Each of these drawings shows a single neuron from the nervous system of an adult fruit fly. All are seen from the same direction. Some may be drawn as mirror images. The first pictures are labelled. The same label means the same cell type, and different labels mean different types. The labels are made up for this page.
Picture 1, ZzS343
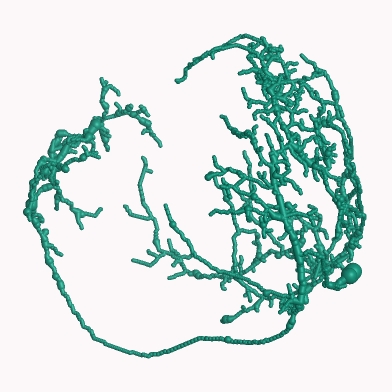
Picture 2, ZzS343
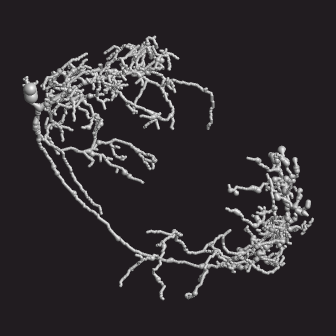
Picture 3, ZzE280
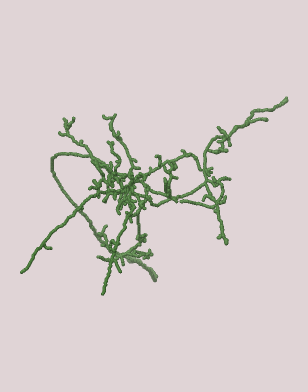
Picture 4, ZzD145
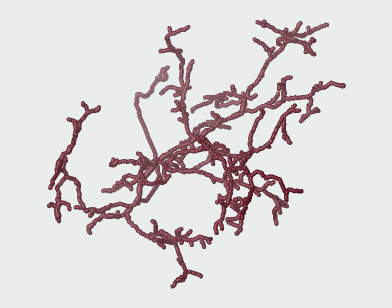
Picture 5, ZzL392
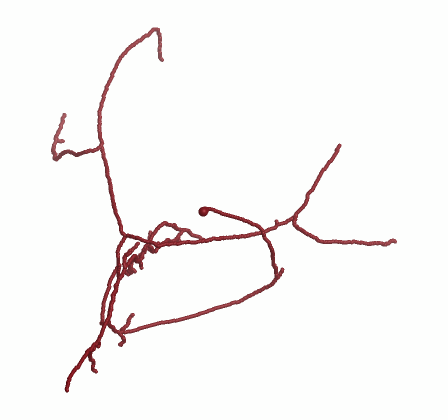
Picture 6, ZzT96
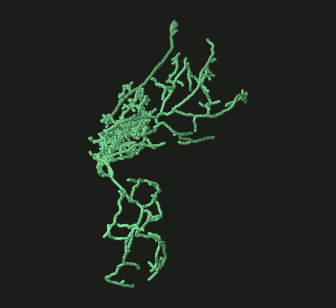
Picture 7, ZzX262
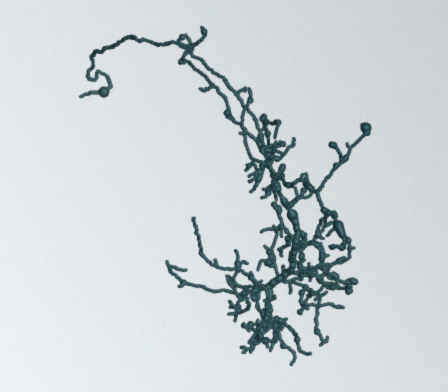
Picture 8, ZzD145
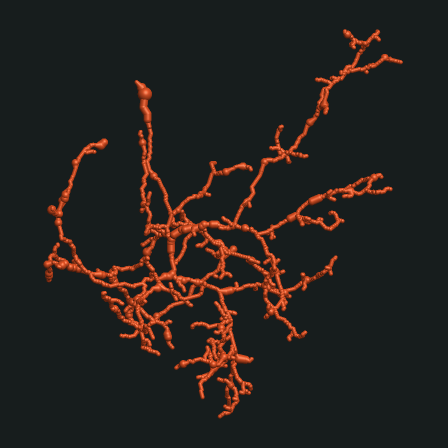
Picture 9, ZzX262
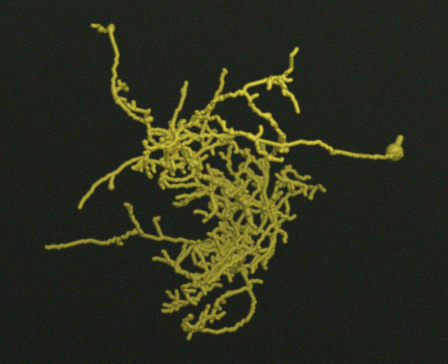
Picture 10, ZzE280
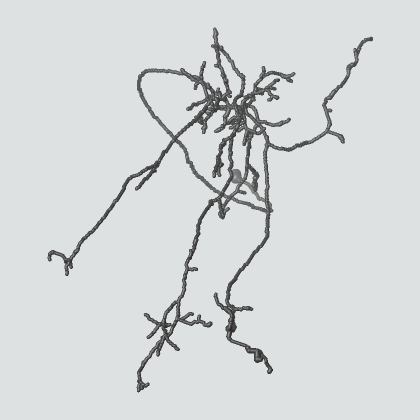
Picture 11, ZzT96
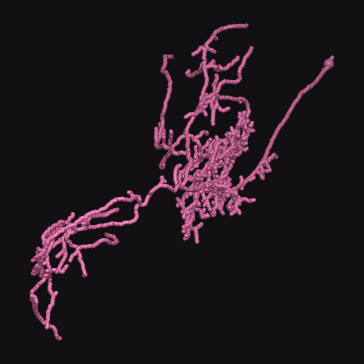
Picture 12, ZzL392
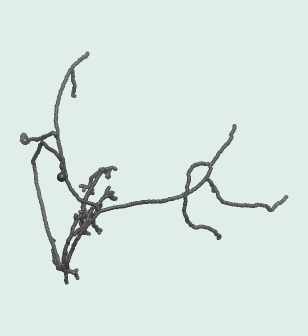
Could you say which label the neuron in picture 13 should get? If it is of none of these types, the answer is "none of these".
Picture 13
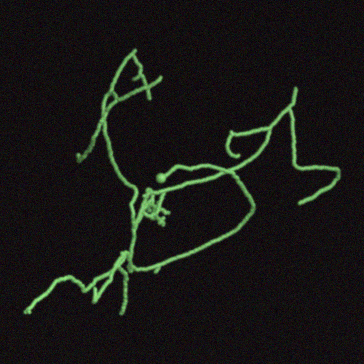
ZzL392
